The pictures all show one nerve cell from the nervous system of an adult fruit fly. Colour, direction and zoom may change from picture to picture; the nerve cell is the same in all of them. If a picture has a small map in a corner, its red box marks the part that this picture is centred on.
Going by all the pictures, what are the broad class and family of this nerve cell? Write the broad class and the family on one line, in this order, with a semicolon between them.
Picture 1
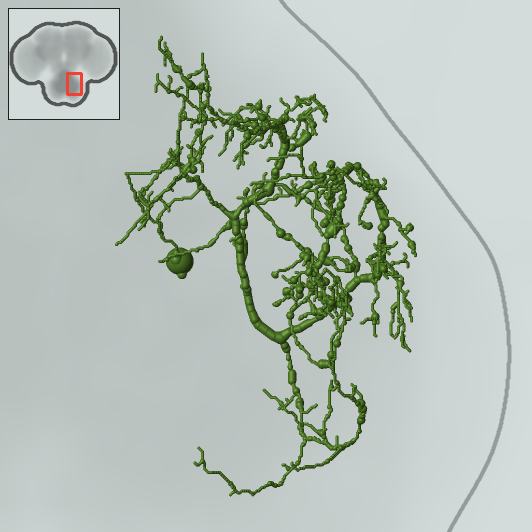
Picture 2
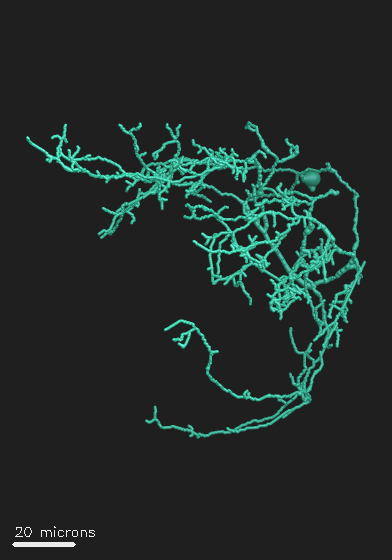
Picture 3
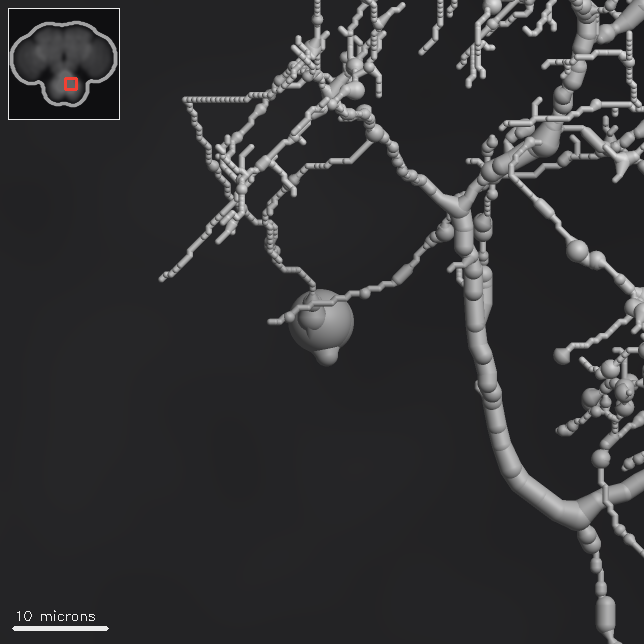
nerve-cord intrinsic neuron; hemilineage 03A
